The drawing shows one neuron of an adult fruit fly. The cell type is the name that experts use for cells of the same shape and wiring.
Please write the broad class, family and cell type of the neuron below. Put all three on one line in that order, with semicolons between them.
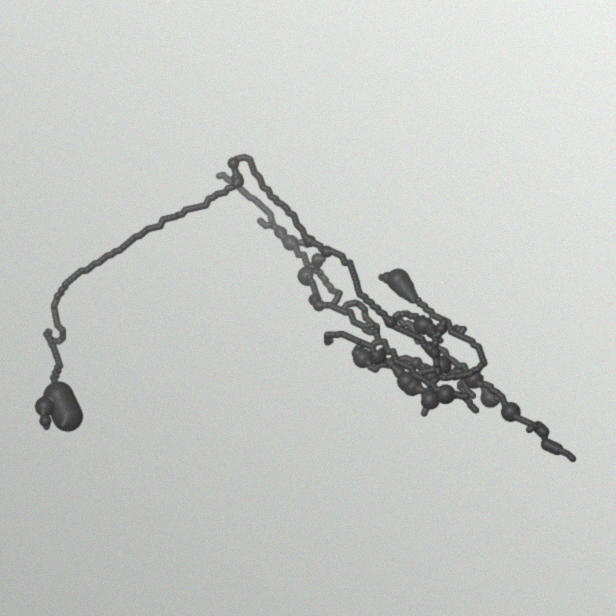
optic-lobe intrinsic neuron; Cm; Cm18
